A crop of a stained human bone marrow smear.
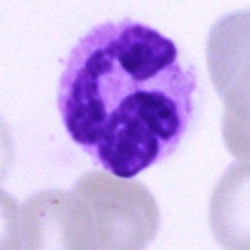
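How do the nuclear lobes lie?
They curve around a central pale patch of cytoplasm.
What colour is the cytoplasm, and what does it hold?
It is pale pinkish-lilac and holds fine, faint pinkish granules.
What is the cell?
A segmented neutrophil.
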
